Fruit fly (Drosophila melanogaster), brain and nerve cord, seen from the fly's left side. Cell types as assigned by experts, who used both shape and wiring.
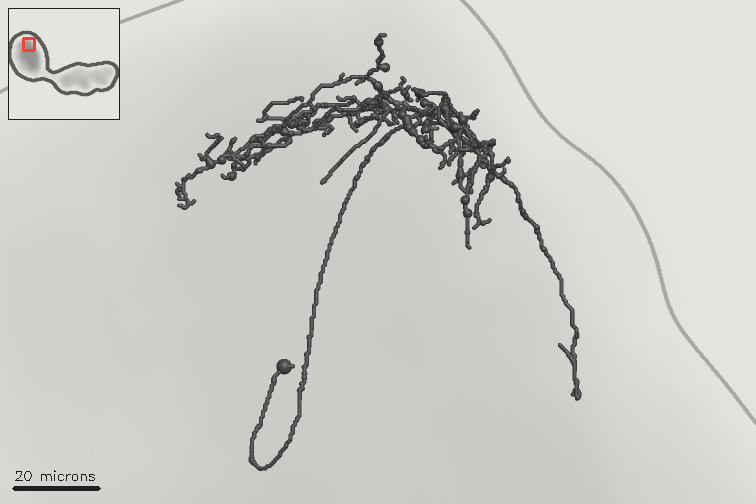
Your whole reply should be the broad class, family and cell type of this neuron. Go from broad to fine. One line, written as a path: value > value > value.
central-brain intrinsic neuron > hemilineage SLPav2 > SLP088_a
